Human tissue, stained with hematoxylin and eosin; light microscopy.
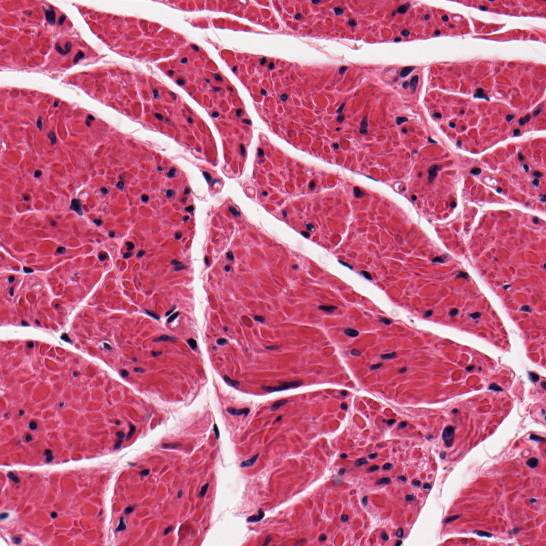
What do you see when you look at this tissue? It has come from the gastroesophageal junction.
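Muscle cells form bundles of varying size, separated by branching white clefts that extend through the whole field. Connective tissue between bundles is very scant, consisting only of thin pale pink strands lining the clefts. Epithelium and glands are absent throughout the field. Fat cells are not seen.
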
